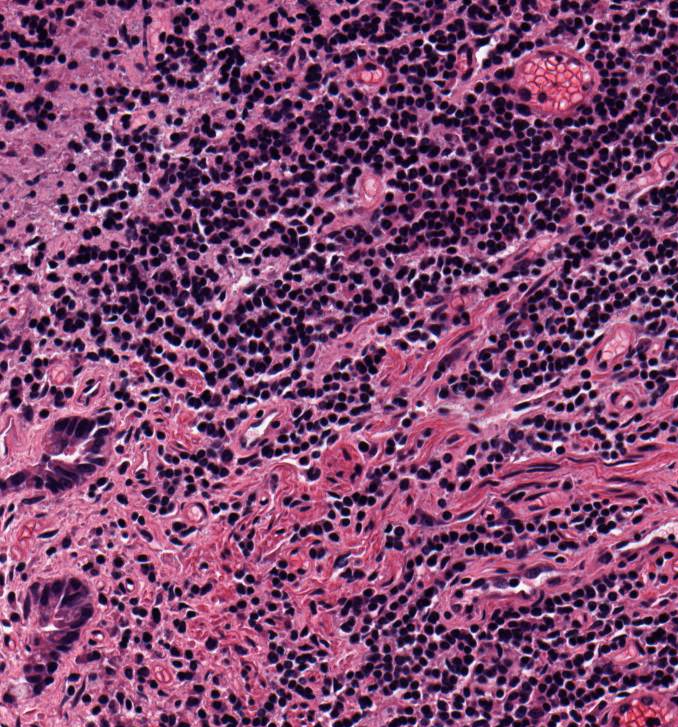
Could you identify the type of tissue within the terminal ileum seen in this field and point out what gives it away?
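What you have here is lymphoid tissue. See how sheets of densely packed small lymphocytes fill most of the field, their nuclei small, round and dark, their cytoplasm very scant.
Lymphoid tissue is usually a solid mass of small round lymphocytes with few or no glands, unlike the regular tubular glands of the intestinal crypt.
Pink wavy fibrous bundles run obliquely across the lower right, rising toward the right, and near the top right sits a vessel packed with red blood cells.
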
